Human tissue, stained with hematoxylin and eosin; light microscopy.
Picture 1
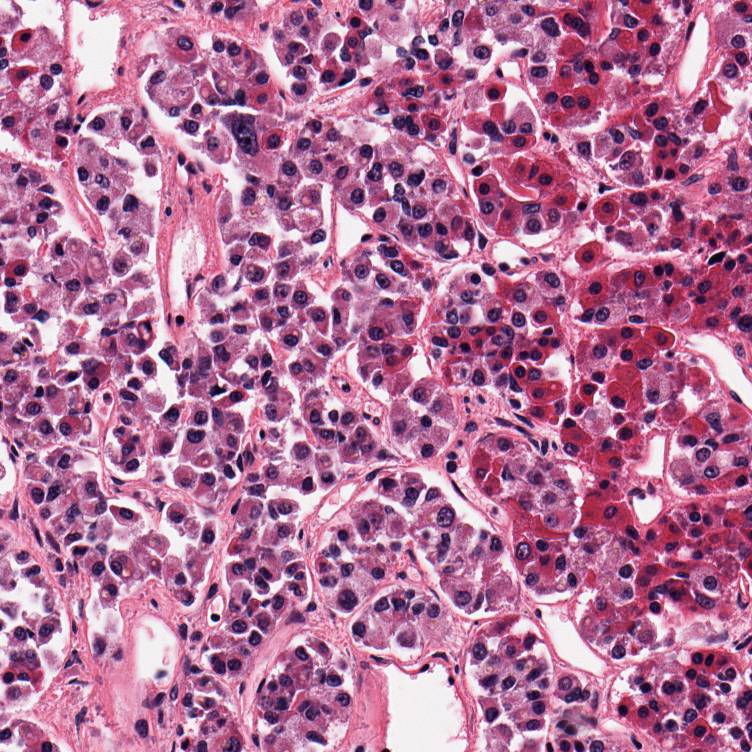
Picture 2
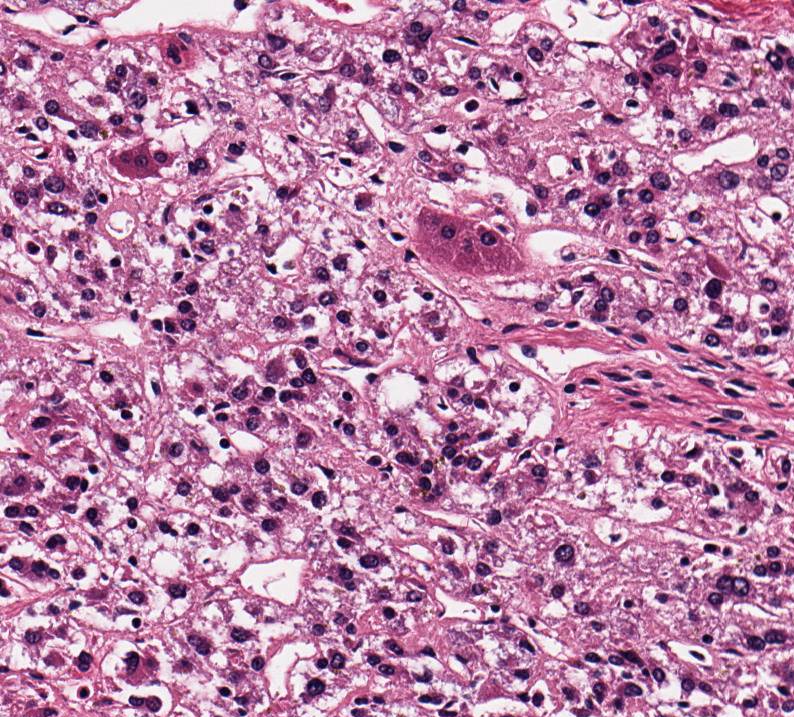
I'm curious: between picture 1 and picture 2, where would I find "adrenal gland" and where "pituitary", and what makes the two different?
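Picture 1 holds the pituitary; picture 2 holds the adrenal gland. In the pituitary, cells lie in rounded nests separated by thin fibrovascular septa throughout the field. Most are polygonal, with moderate to abundant finely granular purple-pink cytoplasm and round to oval nuclei rather than spindle-shaped ones. Cells with intensely red cytoplasm gather mainly in the right half. The adrenal gland cells, by contrast, form diffuse solid sheets with no glands or tubules. Most have pale, finely vacuolated, bubbly cytoplasm, and a few cells with dense pink cytoplasm are scattered among them, one at upper left. A band of spindle cells with elongated nuclei runs obliquely at the right edge, mid-field. So look for nests and septa in one, pale bubbly sheets in the other.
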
